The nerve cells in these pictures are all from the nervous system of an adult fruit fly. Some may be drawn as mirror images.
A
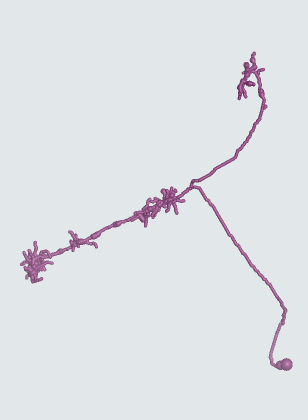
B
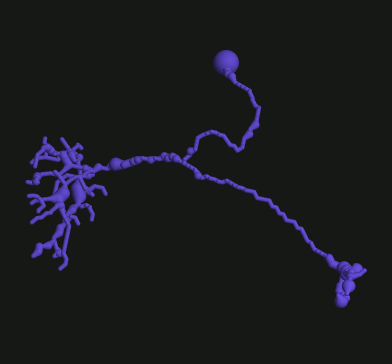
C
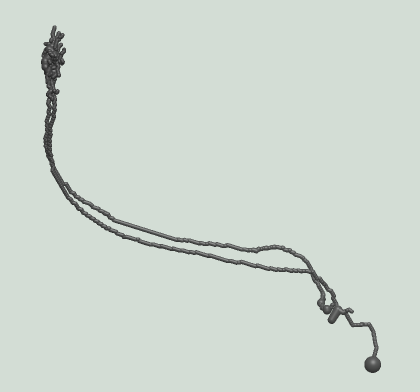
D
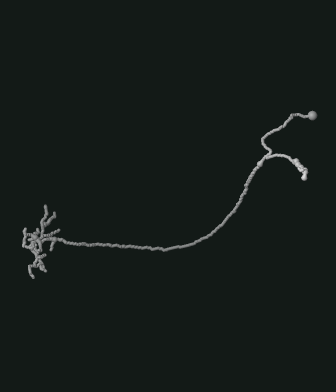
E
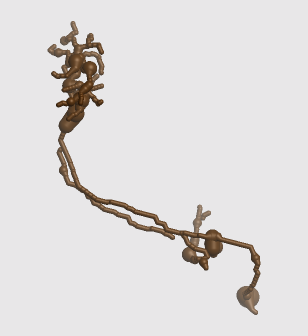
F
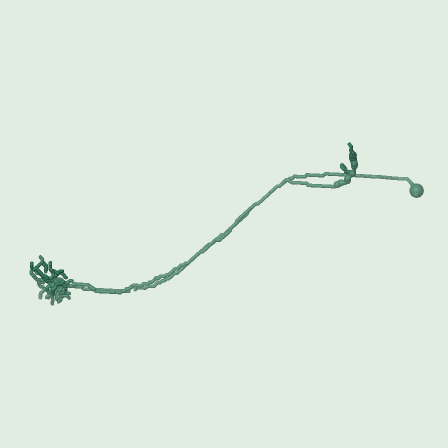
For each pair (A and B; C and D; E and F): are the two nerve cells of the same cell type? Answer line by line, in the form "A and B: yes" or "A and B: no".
A and B: no
C and D: yes
E and F: no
